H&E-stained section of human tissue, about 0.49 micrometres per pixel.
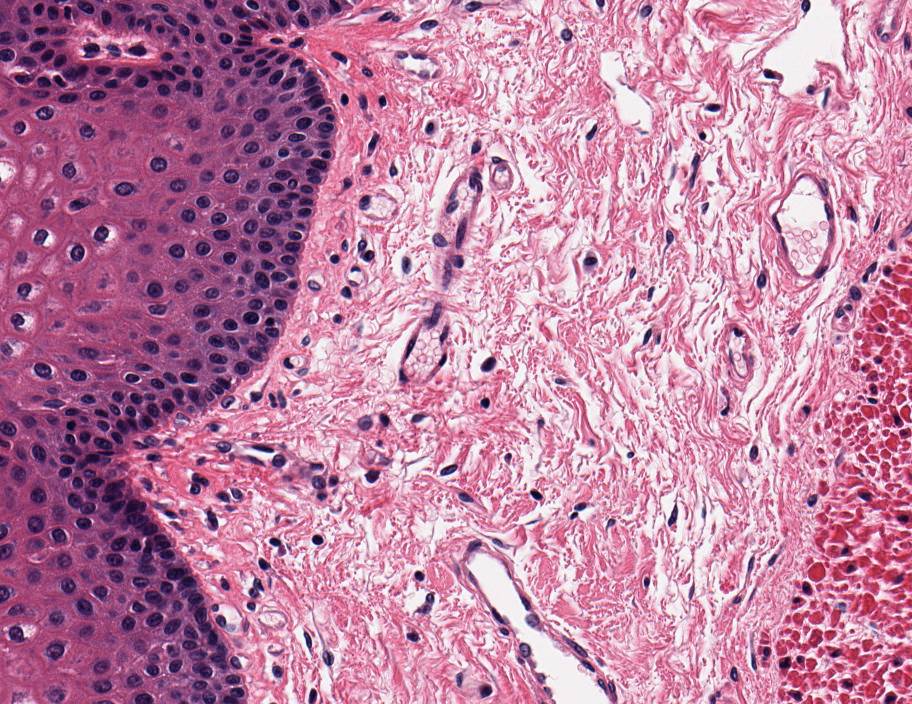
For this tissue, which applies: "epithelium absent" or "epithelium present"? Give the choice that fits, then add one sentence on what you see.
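Epithelium present. A thick epithelium occupies the left part of the field, with loose connective tissue filling the centre and right.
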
